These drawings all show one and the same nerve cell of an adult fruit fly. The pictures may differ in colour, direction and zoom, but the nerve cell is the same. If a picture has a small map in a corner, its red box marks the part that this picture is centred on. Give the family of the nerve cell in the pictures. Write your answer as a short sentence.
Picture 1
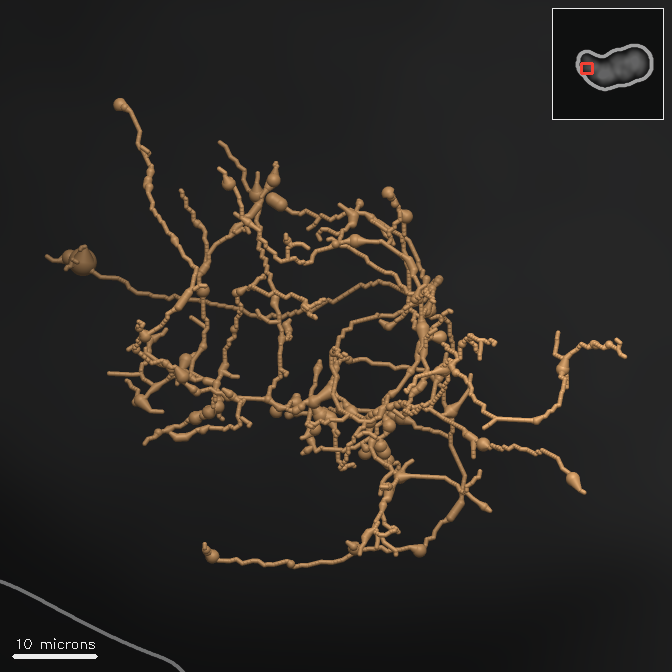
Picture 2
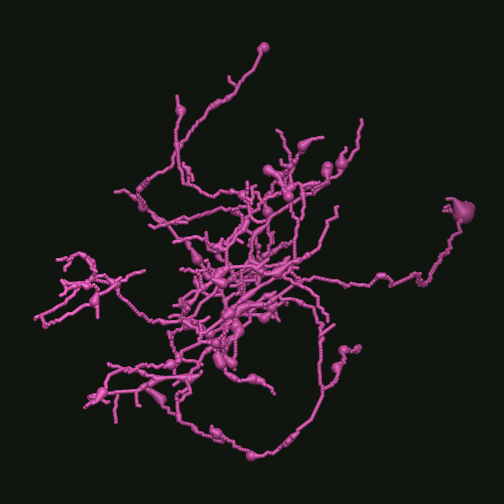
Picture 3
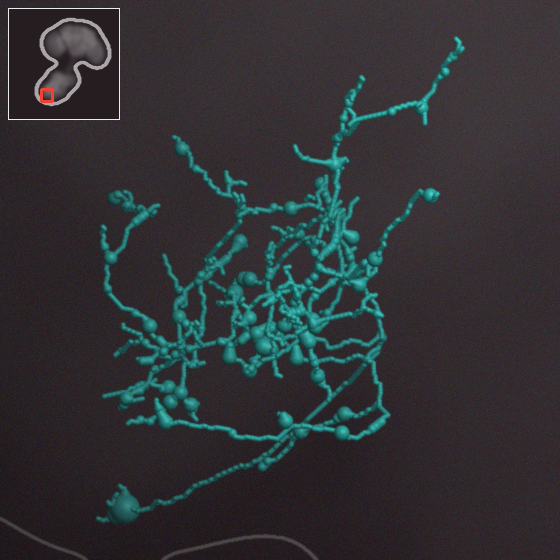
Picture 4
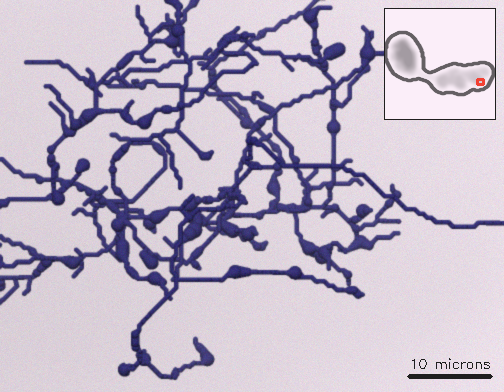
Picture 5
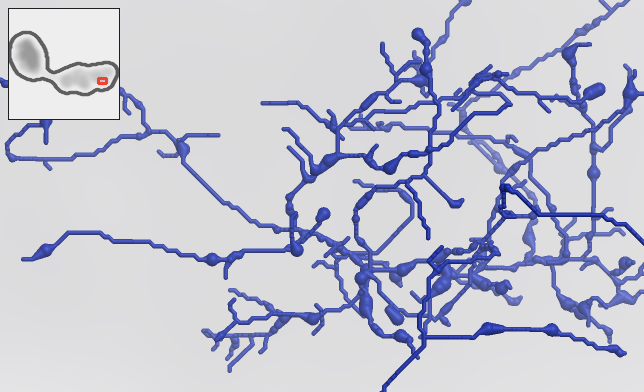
The family is hemilineage 01B.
